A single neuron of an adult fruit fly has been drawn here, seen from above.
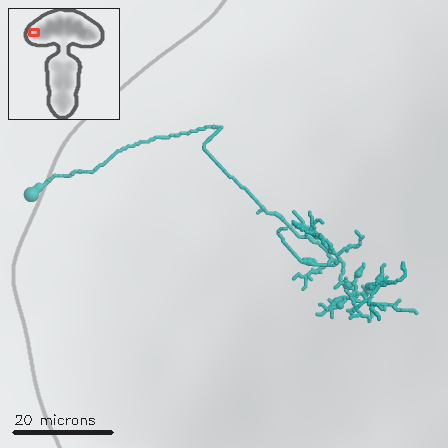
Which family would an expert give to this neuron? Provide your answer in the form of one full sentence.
It is Mi which is the family of the neuron.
